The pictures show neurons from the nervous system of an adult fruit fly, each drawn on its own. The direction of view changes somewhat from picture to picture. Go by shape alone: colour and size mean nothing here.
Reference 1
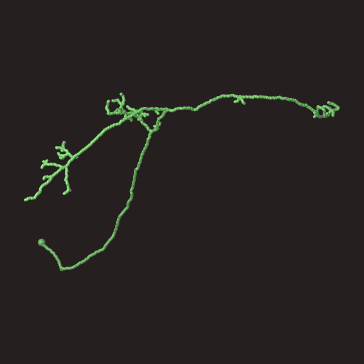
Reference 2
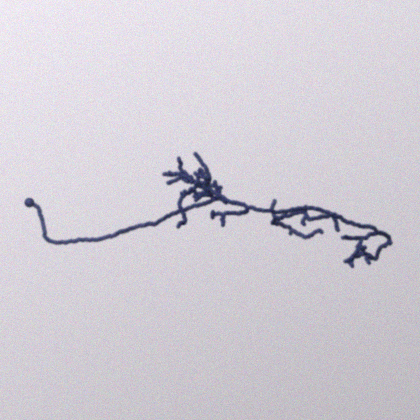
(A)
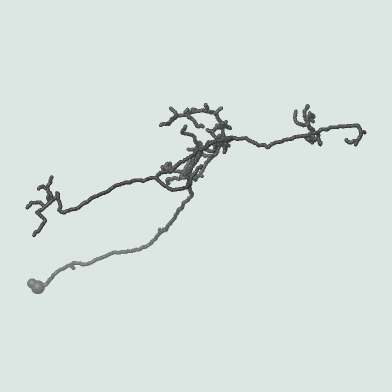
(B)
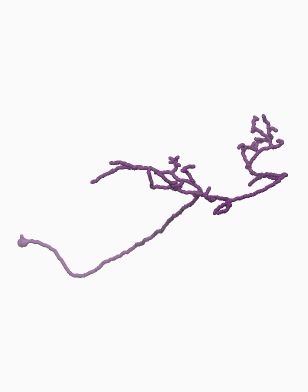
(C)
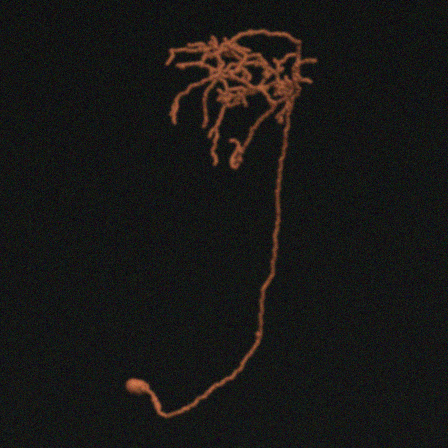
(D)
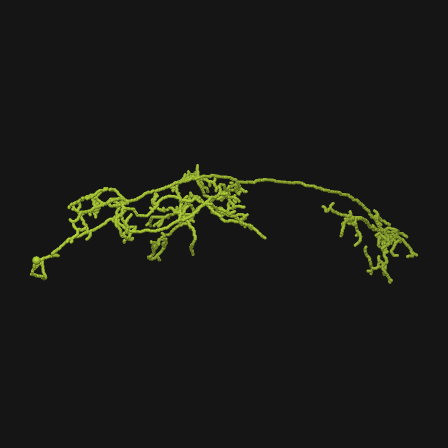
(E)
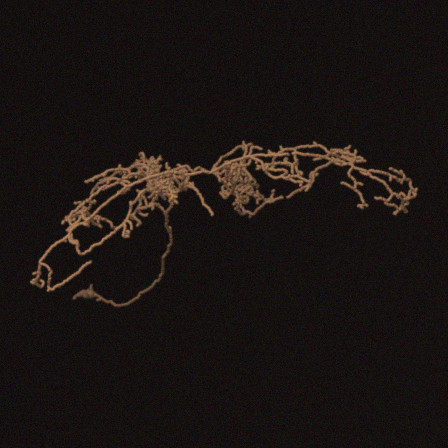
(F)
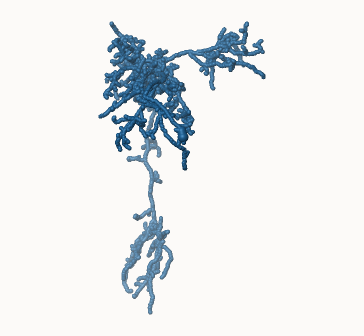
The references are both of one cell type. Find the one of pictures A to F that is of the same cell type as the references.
Picture C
